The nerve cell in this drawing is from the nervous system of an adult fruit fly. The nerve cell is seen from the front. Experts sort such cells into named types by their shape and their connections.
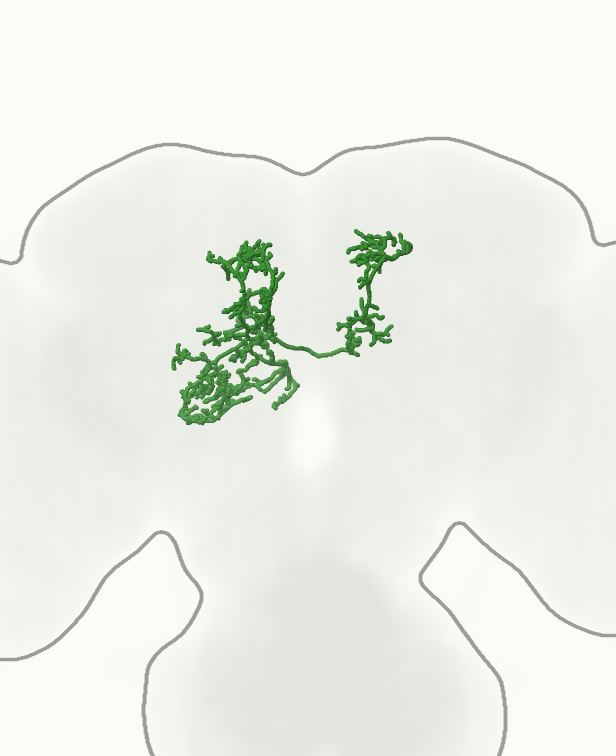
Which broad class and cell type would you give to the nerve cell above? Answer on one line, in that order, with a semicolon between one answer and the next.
central-brain intrinsic neuron; LAL155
